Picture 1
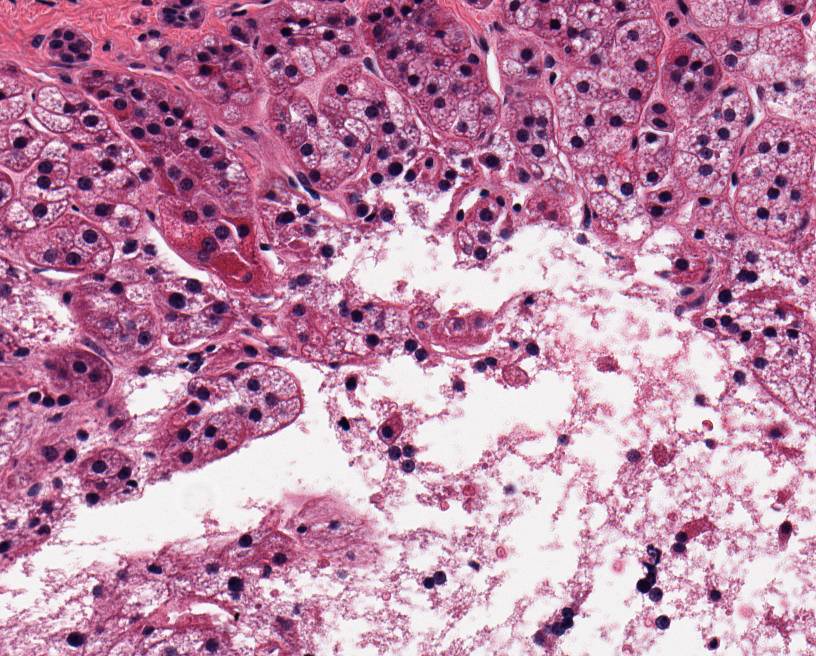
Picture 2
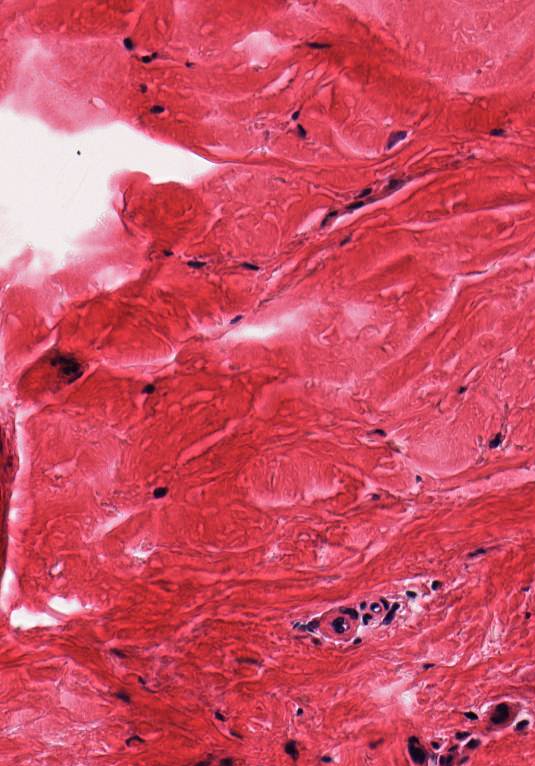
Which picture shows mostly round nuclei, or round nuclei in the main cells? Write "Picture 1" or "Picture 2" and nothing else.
Picture 1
